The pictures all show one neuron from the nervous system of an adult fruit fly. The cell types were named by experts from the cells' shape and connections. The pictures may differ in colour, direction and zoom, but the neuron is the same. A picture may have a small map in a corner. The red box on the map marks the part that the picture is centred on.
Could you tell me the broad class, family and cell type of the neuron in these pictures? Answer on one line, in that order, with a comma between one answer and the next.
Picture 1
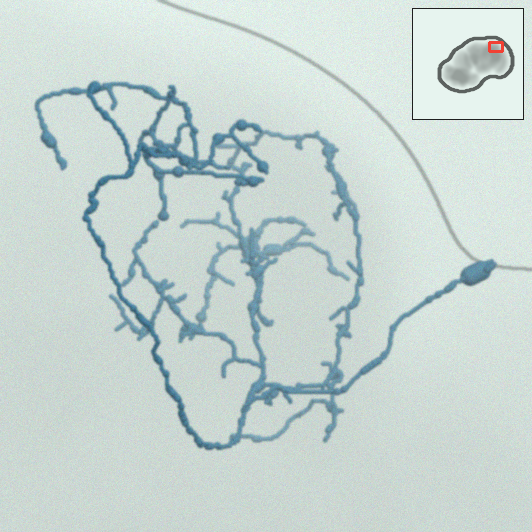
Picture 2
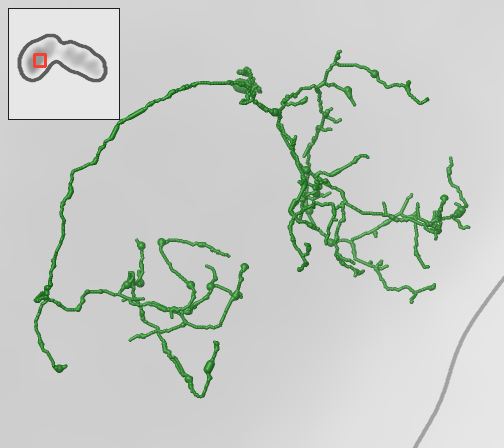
central-brain intrinsic neuron, hemilineage SLPal2, LHAD1a4_a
